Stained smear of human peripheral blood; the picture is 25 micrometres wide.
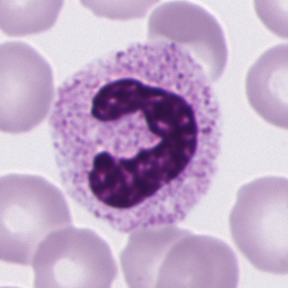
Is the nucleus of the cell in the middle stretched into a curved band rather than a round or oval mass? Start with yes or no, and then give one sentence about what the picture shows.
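Yes. The nucleus is a single curved band whose open side faces left.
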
